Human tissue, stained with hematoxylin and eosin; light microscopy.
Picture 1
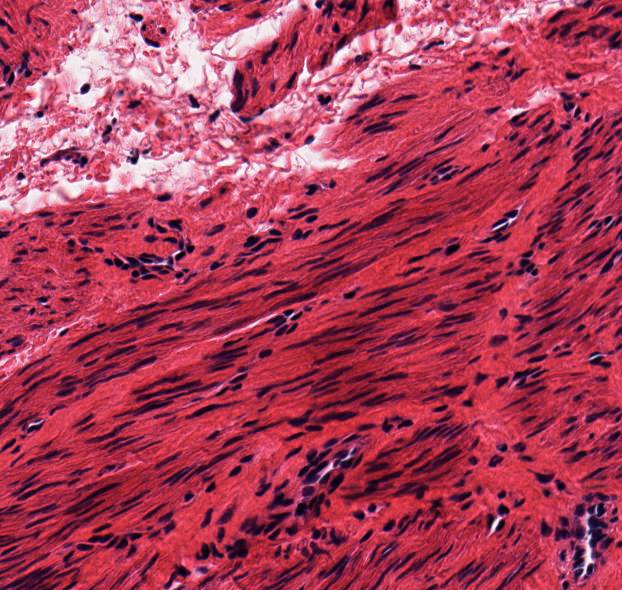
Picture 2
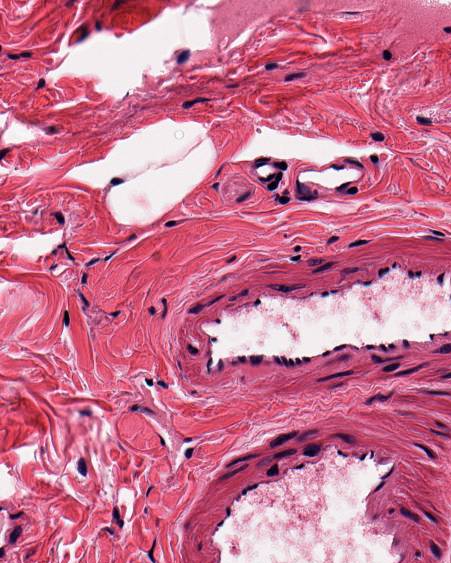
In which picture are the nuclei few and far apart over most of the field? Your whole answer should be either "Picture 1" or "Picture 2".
Picture 2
